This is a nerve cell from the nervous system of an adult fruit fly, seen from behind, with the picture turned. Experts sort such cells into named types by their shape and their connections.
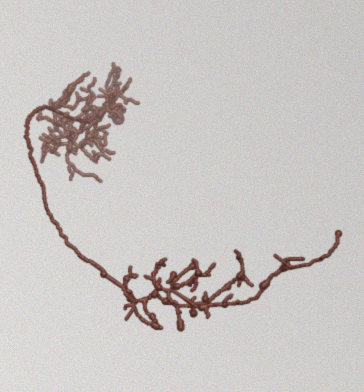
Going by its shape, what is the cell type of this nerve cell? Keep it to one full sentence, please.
The type assigned to this nerve cell is Tm31.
